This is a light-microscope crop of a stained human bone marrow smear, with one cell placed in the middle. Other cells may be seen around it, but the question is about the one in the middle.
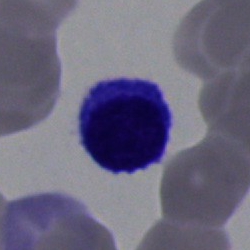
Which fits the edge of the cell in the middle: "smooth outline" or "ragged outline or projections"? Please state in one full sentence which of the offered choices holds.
The cell has an edge that is ragged or frayed, or carries projections, blebs or tags.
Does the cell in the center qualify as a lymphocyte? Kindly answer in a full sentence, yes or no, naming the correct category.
Yes, the cell found in the middle is a lymphocyte.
